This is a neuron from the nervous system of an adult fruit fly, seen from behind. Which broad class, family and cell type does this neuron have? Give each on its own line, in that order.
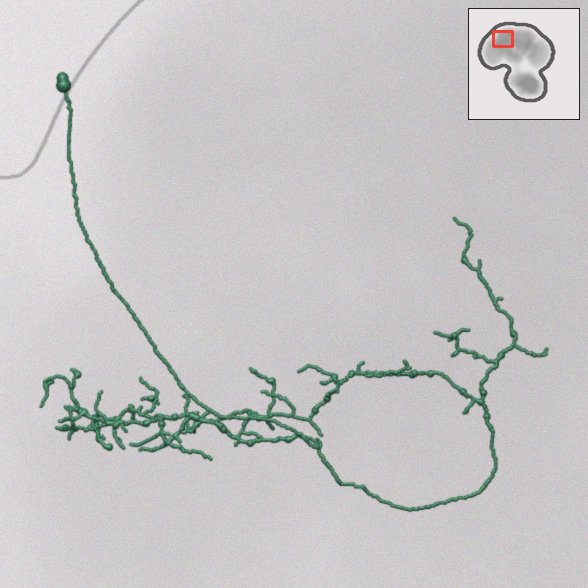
central-brain intrinsic neuron
hemilineage LHl4_posterior
PLP115_b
